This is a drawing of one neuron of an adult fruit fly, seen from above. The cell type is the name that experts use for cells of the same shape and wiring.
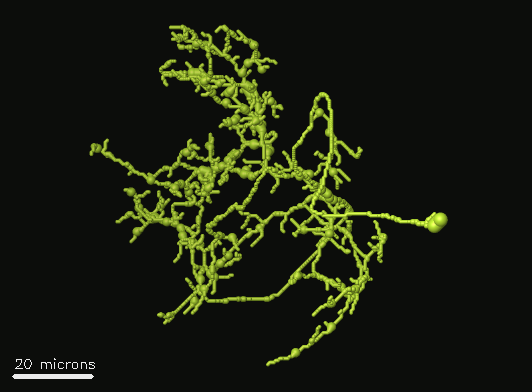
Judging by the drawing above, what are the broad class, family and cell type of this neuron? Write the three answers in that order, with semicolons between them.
central-brain intrinsic neuron; hemilineage VLPl4_anterior; AVLP427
